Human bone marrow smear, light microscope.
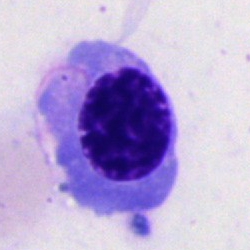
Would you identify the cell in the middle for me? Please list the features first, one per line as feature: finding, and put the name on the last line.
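Nucleus: off-centre, I note, sitting toward the right side.
Nucleoli: none distinct, as far as I look.
Cytoplasm: a moderate rim, pale-to-medium blue.
Granules: none seen.
Name: erythroblast.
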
